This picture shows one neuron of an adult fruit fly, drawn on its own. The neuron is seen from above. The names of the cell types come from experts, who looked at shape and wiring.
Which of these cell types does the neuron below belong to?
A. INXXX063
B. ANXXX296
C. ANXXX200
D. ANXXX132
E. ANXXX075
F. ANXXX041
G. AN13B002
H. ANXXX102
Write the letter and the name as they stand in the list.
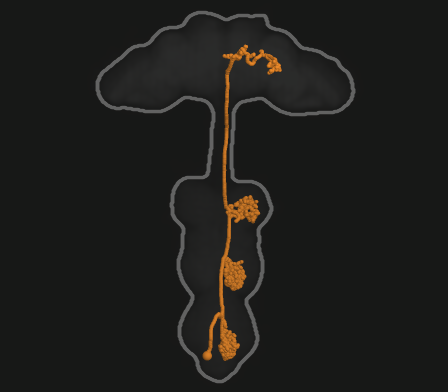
E. ANXXX075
